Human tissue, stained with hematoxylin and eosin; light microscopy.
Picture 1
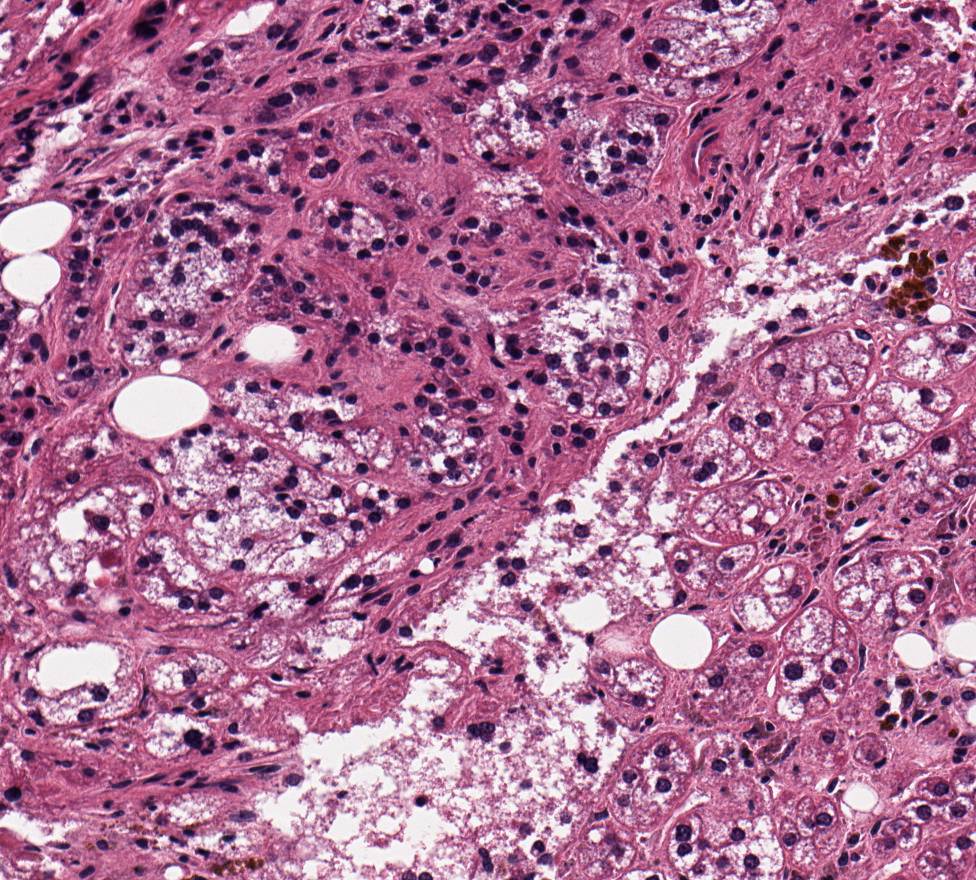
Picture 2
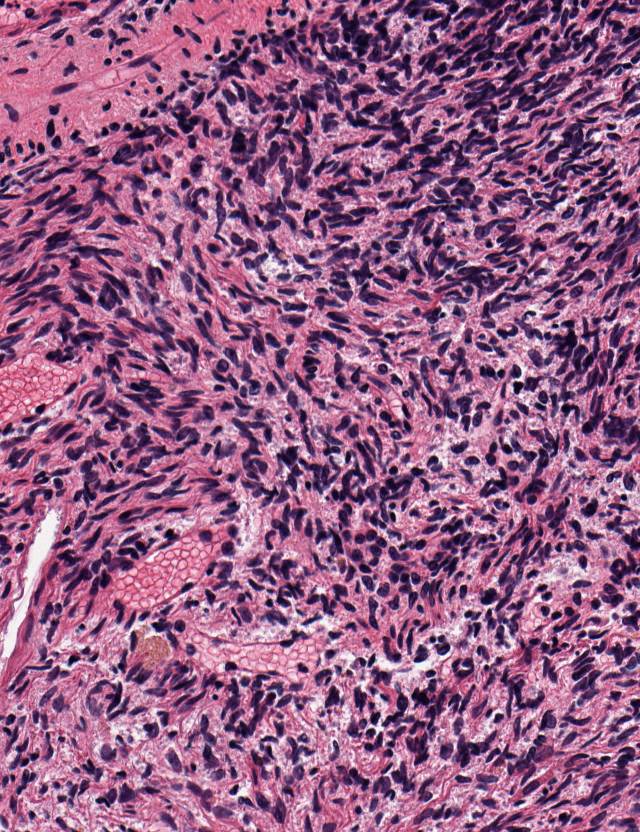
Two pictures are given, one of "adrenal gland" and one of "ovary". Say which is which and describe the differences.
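The adrenal gland is in picture 1, and the ovary is in picture 2. Picture 1 groups its cells in rounded nests, each bounded by a thin fibrous septum and most regular at the lower right, and most of these cells have pale, finely vacuolated, foamy cytoplasm and small, round, darkly stained nuclei. Pink collagenous bands with spindle-shaped nuclei separate the nests and are broadest in the upper left and centre. Densely packed spindle cells in short, intersecting, swirling bundles fill almost all of picture 2, with elongated, tapered or wavy dark nuclei and scant, poorly defined pale pink cytoplasm.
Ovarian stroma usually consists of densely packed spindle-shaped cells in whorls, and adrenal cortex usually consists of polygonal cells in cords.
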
